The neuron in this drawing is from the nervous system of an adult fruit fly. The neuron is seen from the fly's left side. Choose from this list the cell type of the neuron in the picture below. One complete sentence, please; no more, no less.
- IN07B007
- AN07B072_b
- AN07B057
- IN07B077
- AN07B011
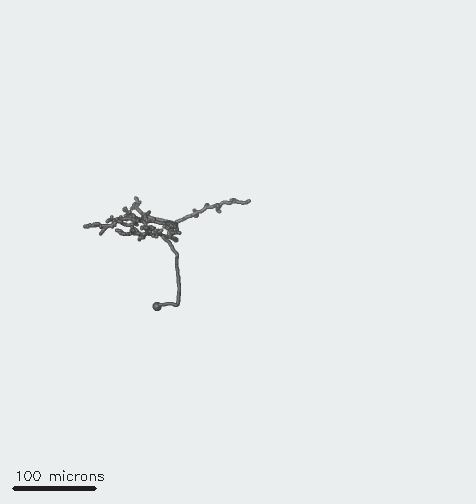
It is the cell type IN07B077 to which this neuron belongs.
